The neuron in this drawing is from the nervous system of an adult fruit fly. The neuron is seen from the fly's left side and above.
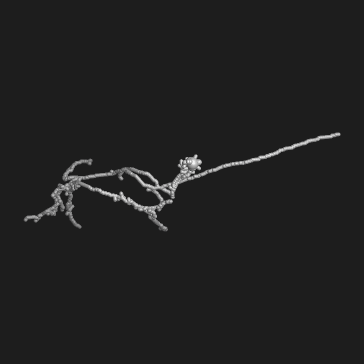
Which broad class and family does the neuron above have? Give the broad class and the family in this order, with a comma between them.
motor neuron of the nerve cord, MNad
